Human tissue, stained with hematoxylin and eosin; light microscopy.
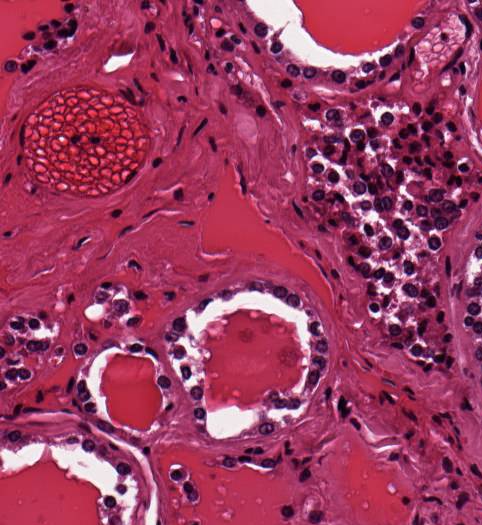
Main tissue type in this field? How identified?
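Thyroid follicle: many rounded and irregular spaces of varying size, filled with homogeneous pink material, separated by bands of stroma. Lining: a single layer of flattened to low cuboidal cells with dark nuclei.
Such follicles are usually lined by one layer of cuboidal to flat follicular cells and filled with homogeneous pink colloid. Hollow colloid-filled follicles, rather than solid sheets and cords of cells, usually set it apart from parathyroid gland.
Stroma: pink fibrous tissue, scattered spindle-shaped nuclei.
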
